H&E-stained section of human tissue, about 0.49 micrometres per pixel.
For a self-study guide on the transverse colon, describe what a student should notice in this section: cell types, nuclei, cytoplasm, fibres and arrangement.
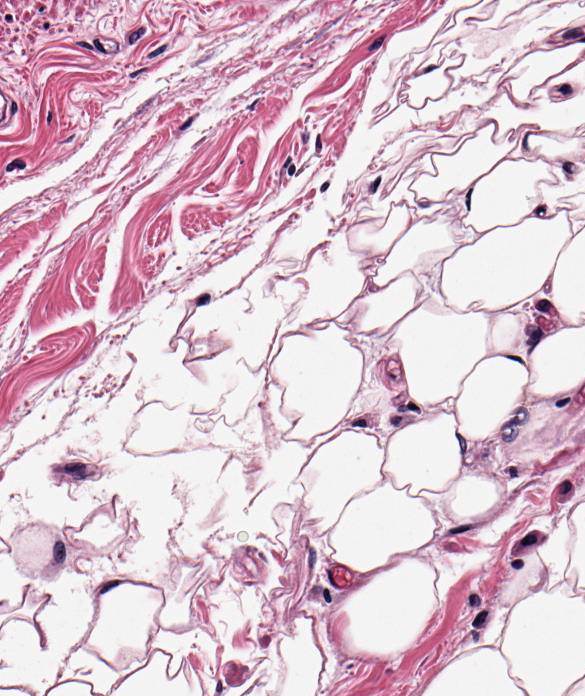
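Pink fibre bundles form a band across the upper left, and I notice sparse, dark, elongated nuclei scattered among them. The right and lower parts are fat. Its adipocytes look like large, empty, polygonal clear spaces divided by thin membranes, and their nuclei are flattened, pressed against the cell edges.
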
